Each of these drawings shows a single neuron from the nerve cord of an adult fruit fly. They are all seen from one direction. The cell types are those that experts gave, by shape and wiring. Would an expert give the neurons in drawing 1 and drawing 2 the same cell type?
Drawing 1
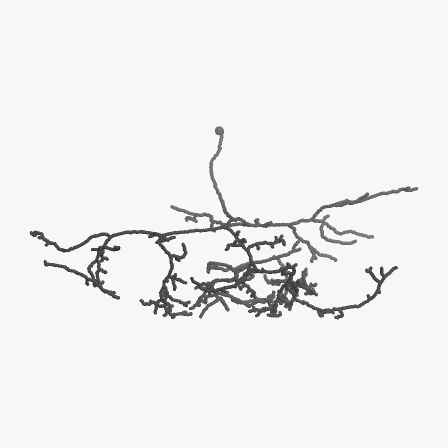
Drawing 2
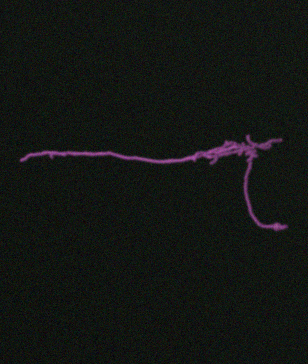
no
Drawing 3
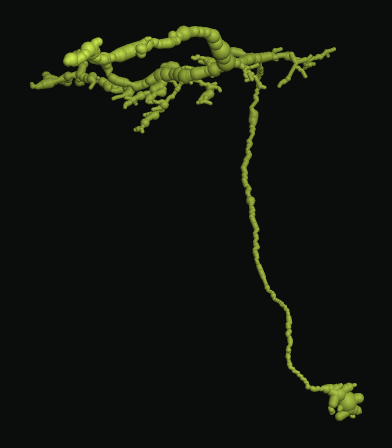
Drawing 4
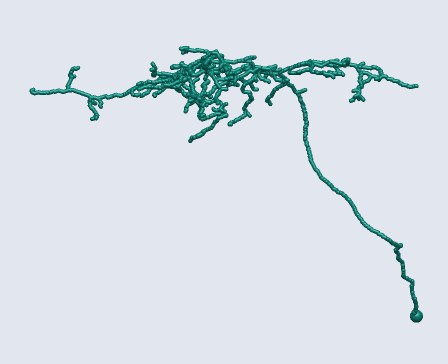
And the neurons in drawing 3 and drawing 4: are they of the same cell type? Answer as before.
no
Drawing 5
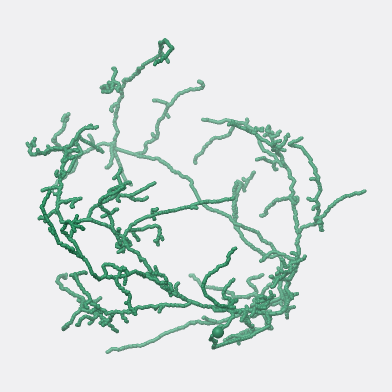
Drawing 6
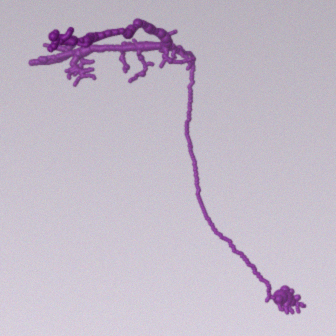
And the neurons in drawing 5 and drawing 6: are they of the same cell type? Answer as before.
no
